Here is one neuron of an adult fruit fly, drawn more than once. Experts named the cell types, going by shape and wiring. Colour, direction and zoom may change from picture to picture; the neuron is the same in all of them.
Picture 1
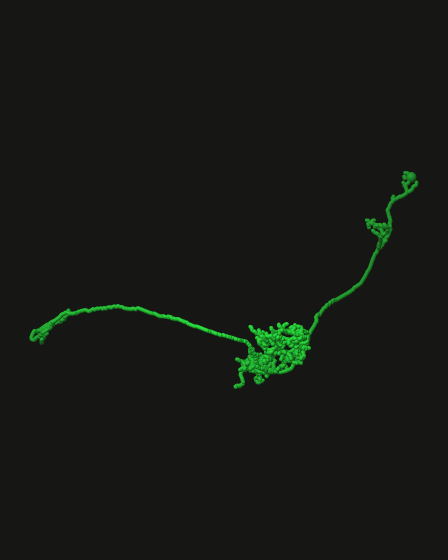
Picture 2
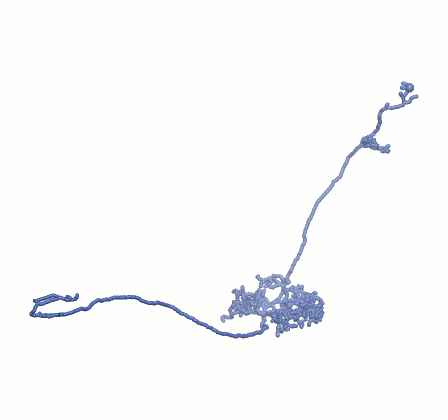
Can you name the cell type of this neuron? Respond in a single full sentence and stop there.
In terms of cell type, the neuron is PFGs.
